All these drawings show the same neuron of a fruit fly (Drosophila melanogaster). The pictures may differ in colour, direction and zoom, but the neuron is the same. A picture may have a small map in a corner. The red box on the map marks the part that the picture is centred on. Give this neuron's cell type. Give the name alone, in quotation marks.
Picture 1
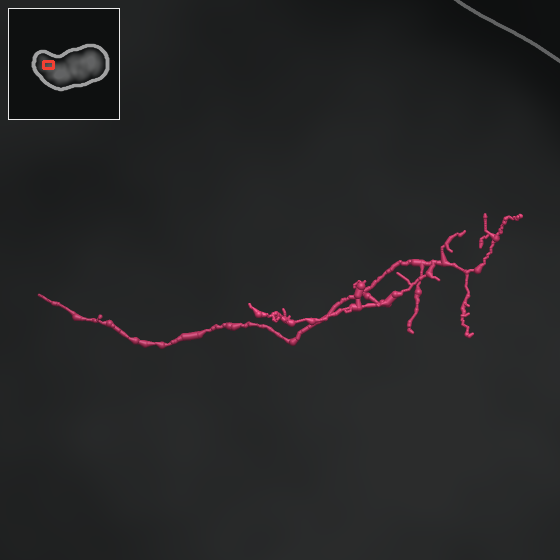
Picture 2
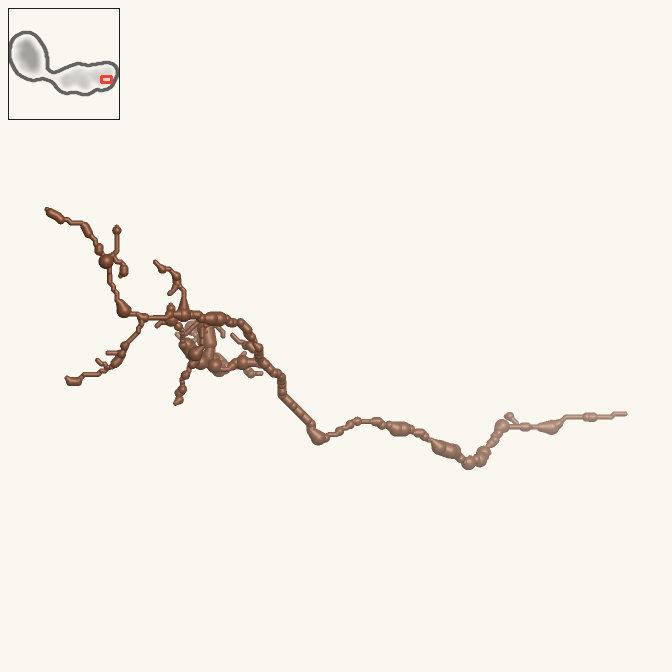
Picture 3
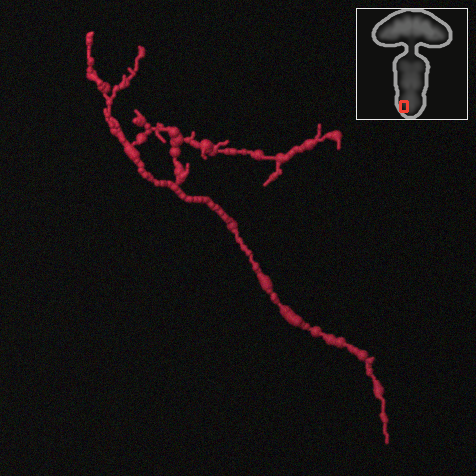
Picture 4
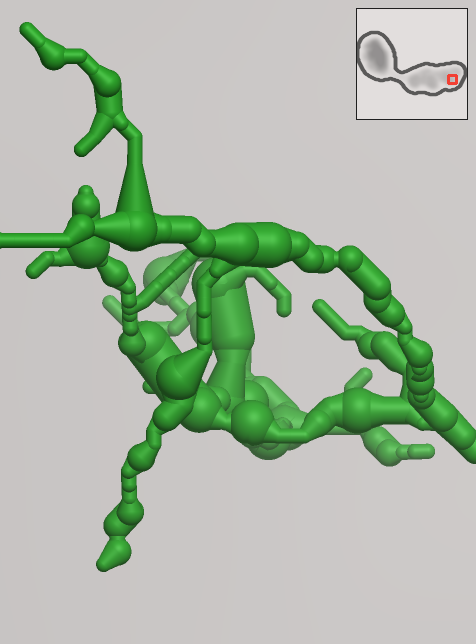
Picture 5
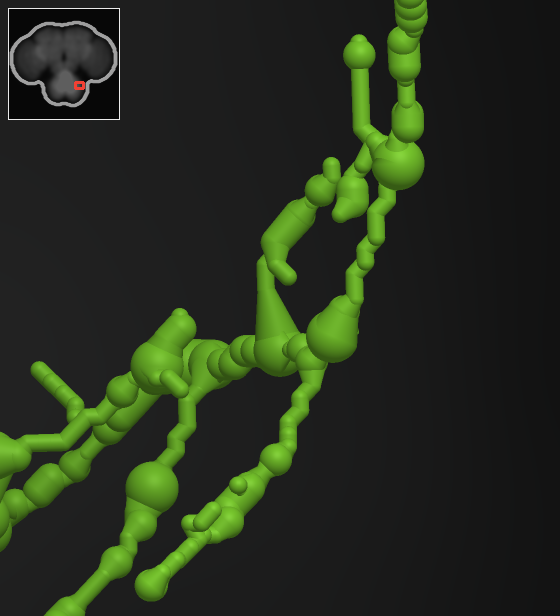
"SNpp48"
